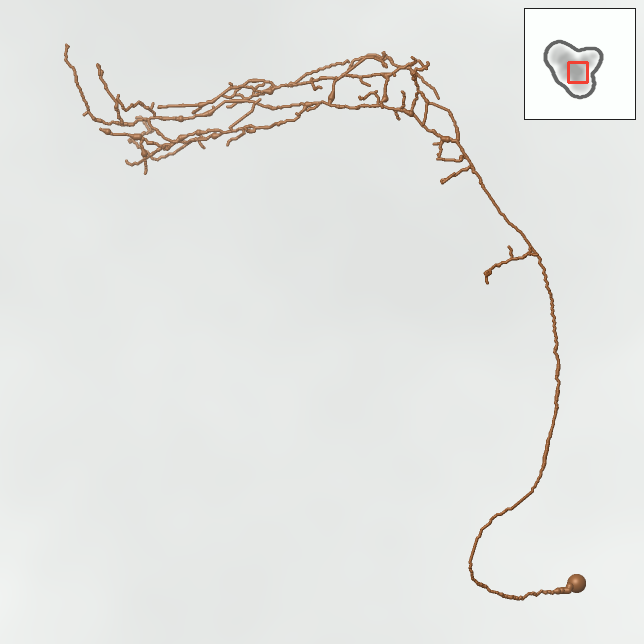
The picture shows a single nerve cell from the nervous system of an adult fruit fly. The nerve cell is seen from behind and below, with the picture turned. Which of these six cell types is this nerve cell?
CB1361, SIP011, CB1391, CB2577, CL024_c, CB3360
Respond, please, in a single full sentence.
By cell type, this nerve cell is classified as SIP011.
